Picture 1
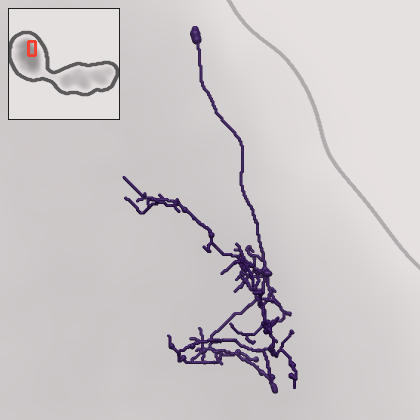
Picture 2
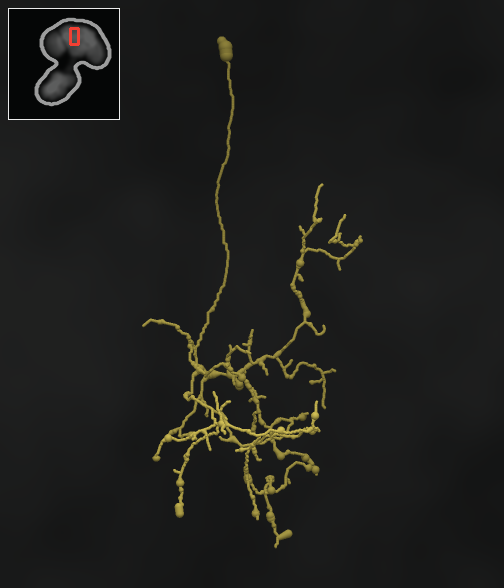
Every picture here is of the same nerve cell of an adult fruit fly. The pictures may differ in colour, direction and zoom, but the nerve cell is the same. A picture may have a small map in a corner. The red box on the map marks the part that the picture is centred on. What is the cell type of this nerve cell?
CB1227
